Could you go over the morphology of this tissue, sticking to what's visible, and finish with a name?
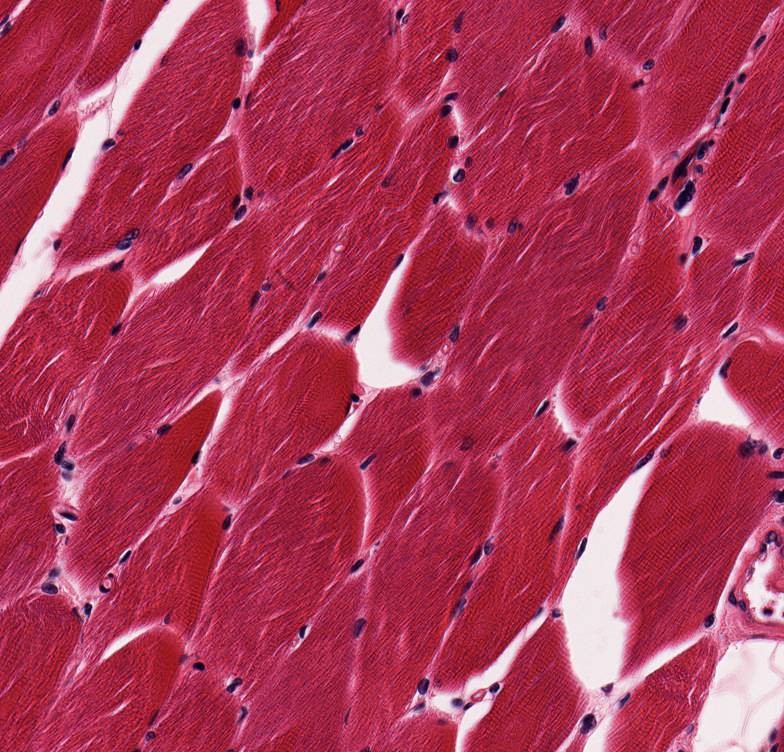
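Look at where the nuclei sit: at the edges of the fibres, not in their centres. They're small, dark purple and elongated. There's no epithelium or glands anywhere in the field. This is skeletal muscle.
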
